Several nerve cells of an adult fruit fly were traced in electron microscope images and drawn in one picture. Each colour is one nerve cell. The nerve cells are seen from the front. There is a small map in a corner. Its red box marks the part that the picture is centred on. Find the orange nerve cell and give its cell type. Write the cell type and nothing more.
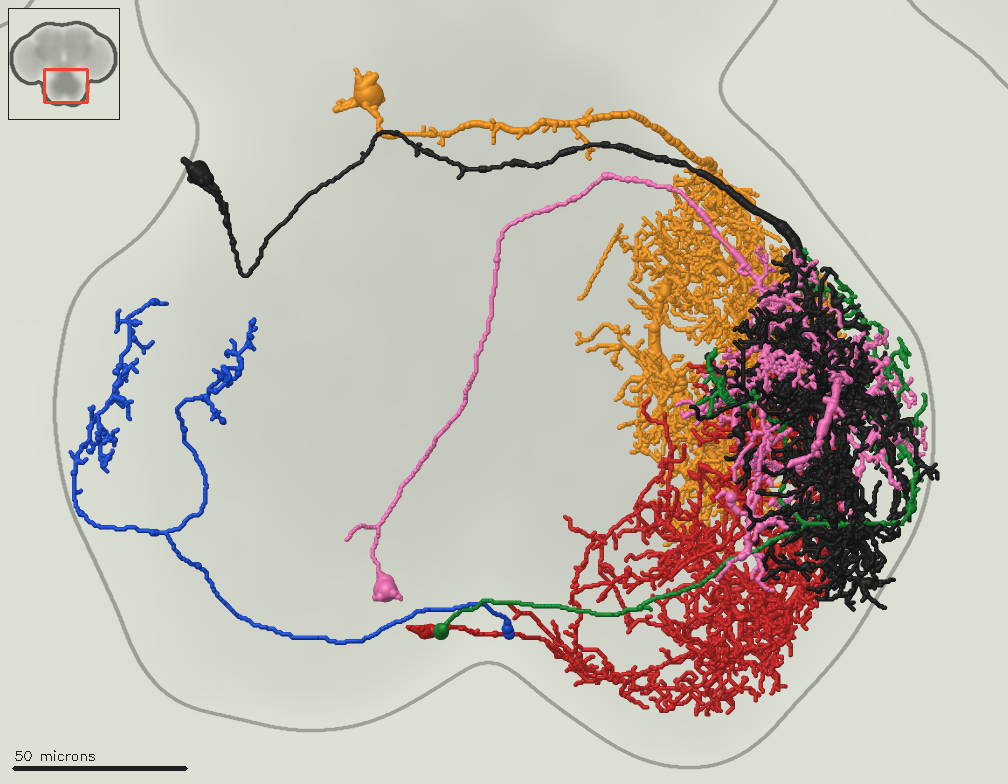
IN19B003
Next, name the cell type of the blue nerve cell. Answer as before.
IN13B098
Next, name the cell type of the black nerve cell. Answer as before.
IN19B012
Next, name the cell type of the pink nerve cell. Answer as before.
IN06B029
